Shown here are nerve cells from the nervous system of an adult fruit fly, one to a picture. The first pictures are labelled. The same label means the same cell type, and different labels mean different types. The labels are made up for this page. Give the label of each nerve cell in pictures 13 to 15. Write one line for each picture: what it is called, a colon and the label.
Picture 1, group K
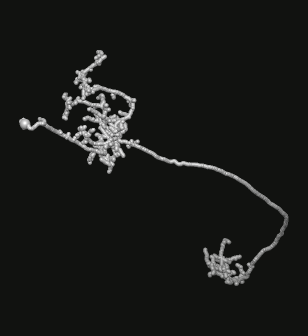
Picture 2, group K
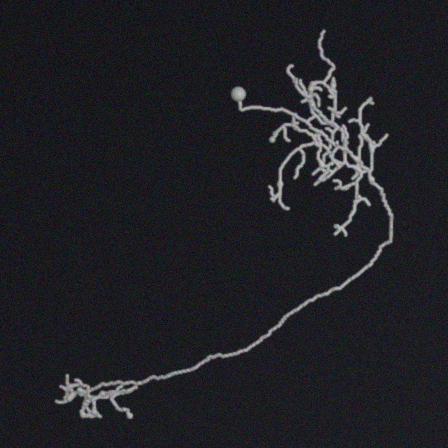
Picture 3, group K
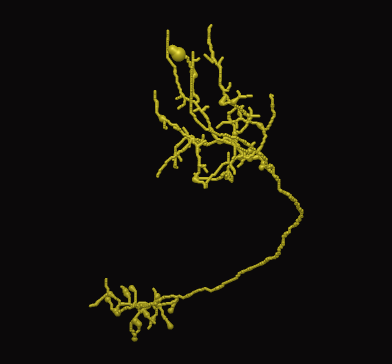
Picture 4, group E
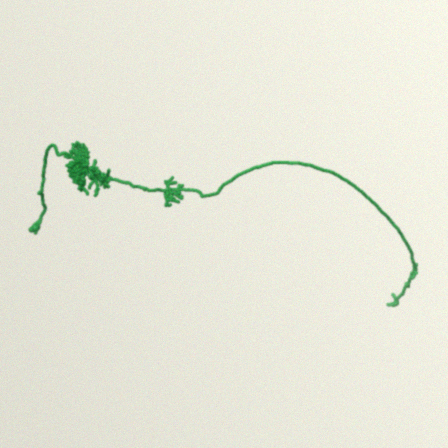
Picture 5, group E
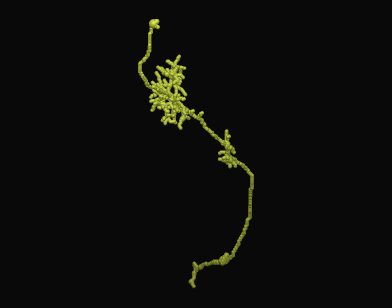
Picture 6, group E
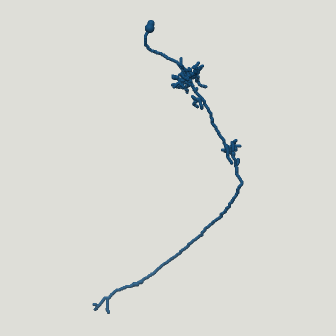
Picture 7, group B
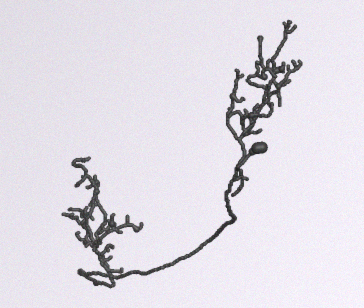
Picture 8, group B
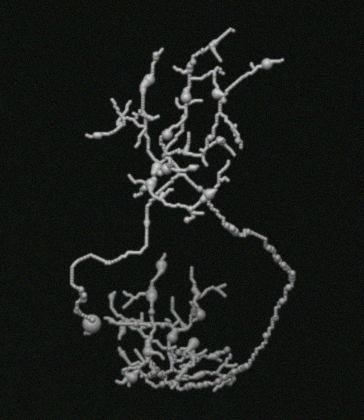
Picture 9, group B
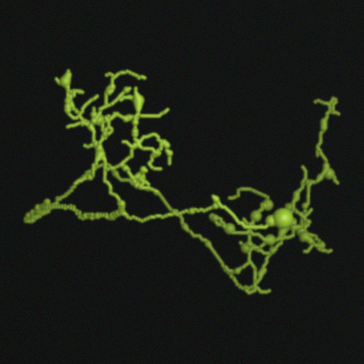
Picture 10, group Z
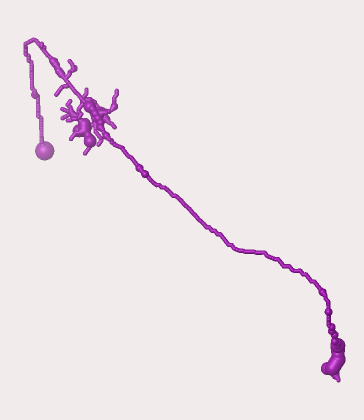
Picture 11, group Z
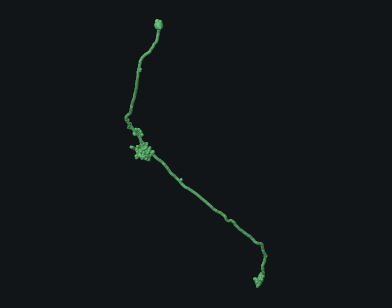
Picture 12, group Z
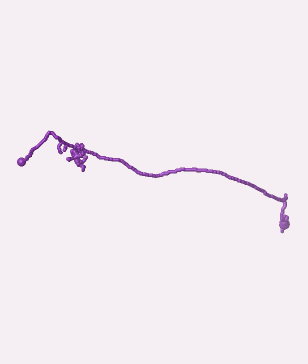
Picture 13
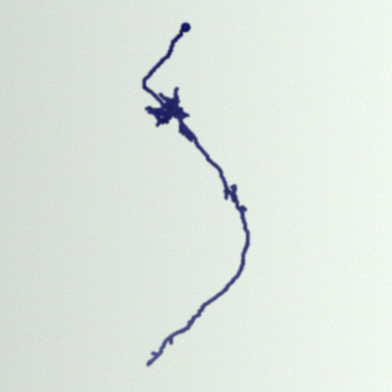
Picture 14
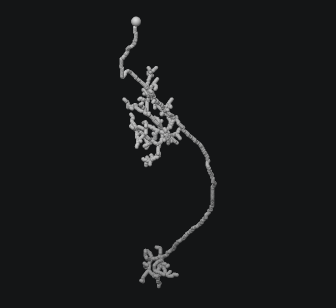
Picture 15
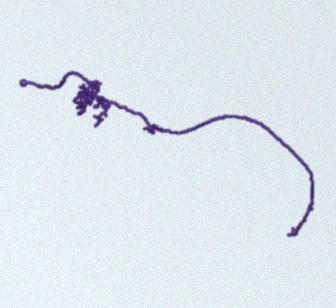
13: group E
14: group K
15: group E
